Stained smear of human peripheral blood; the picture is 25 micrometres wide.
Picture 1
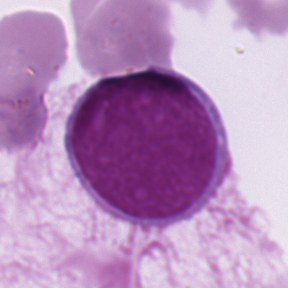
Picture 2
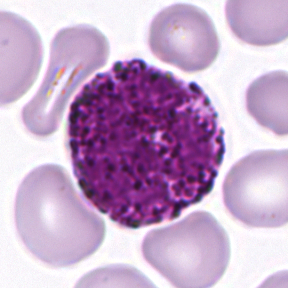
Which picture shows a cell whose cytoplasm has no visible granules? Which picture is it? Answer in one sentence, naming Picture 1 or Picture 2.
Not a single granule can be seen in the cytoplasm of the cell in picture 1.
